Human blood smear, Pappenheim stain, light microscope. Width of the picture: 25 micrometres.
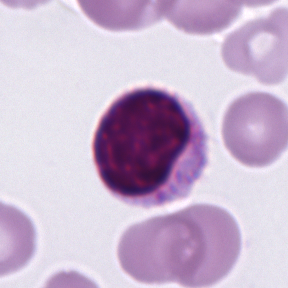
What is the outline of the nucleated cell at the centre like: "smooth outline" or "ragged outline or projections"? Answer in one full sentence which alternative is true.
The border of this cell is smooth and even.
